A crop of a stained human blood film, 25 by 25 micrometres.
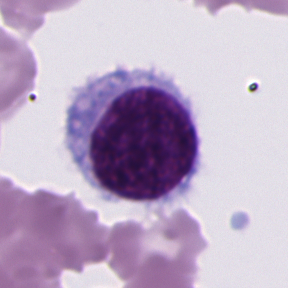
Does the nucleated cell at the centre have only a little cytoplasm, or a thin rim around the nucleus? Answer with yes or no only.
Yes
